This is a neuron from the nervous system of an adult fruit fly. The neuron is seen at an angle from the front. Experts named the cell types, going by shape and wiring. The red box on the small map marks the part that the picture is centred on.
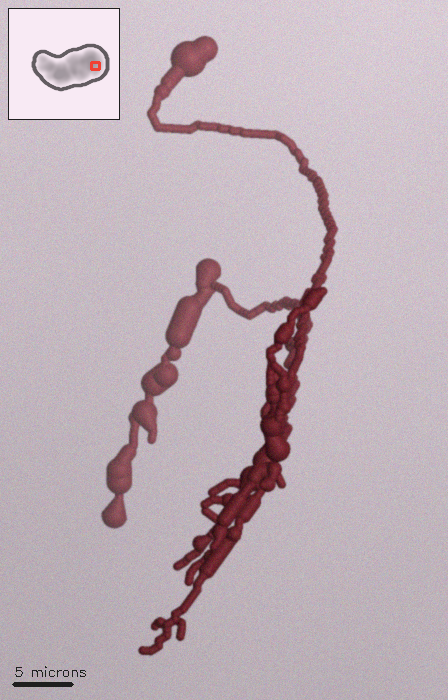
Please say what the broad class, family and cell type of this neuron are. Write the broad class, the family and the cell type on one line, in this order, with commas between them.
optic-lobe intrinsic neuron, T, T5c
